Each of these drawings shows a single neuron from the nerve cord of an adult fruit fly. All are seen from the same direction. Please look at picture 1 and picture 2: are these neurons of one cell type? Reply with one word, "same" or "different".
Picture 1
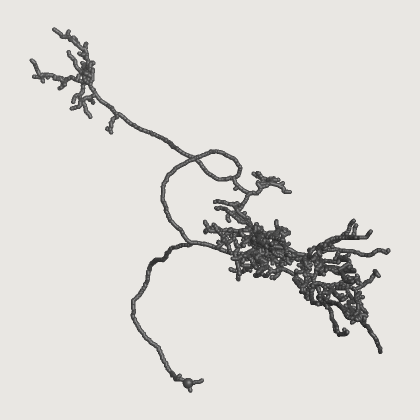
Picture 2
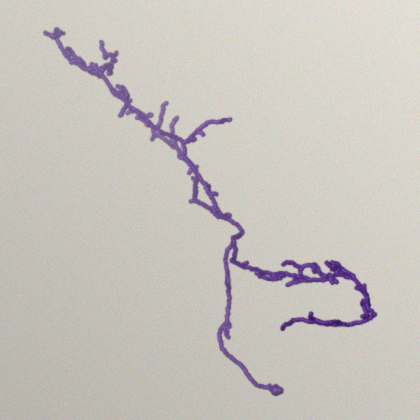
different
